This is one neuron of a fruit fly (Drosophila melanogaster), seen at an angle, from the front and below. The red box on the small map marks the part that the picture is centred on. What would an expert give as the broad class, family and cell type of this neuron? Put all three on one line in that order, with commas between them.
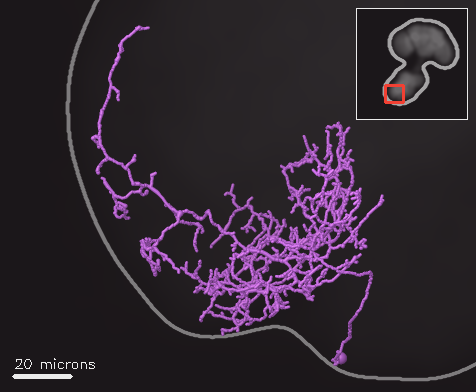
nerve-cord intrinsic neuron, hemilineage 13B, IN13B027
